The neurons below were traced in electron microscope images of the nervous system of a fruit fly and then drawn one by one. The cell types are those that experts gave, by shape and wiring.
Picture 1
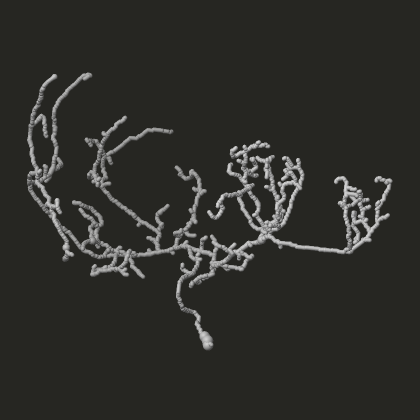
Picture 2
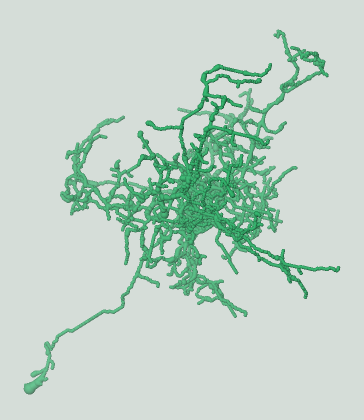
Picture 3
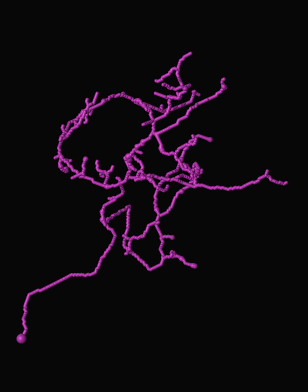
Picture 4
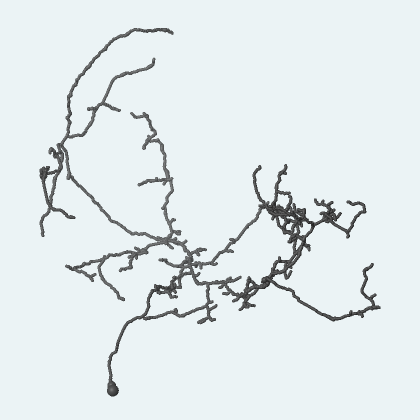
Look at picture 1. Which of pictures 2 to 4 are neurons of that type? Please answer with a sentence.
Picture 4 is of the same cell type.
